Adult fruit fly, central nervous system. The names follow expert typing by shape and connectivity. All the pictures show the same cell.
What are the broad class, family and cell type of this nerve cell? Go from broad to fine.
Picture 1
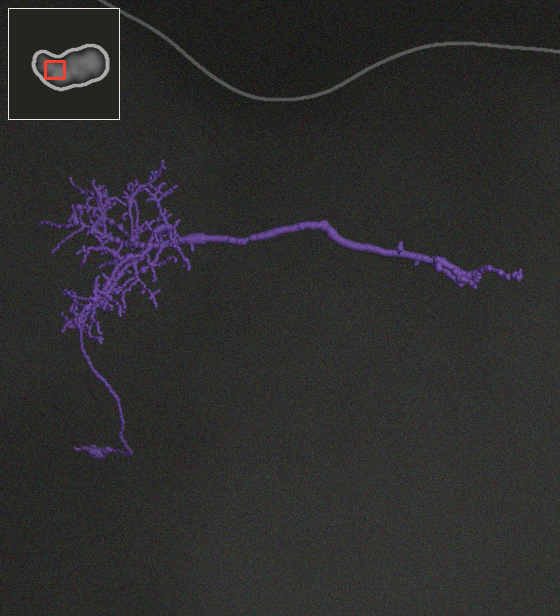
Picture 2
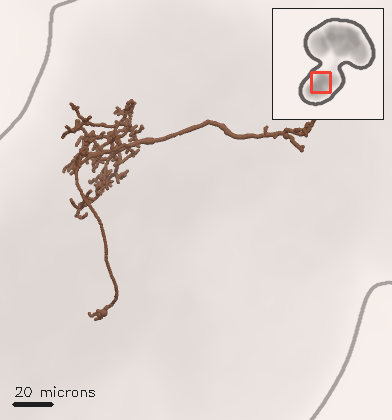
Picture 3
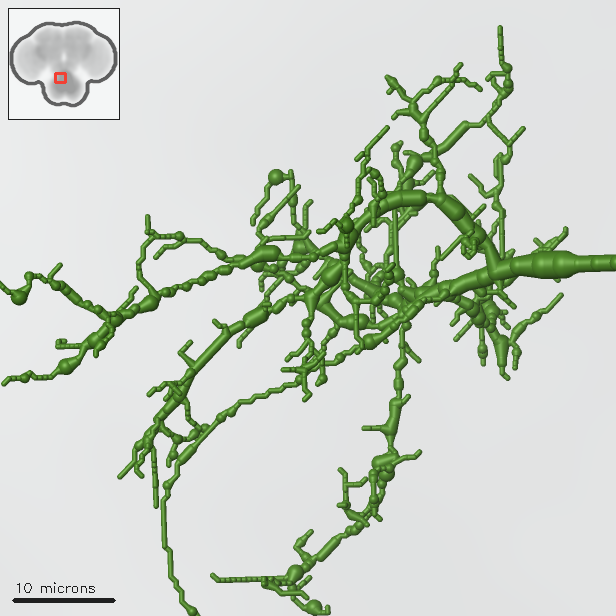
nerve-cord intrinsic neuron; hemilineage 06A; IN06A044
